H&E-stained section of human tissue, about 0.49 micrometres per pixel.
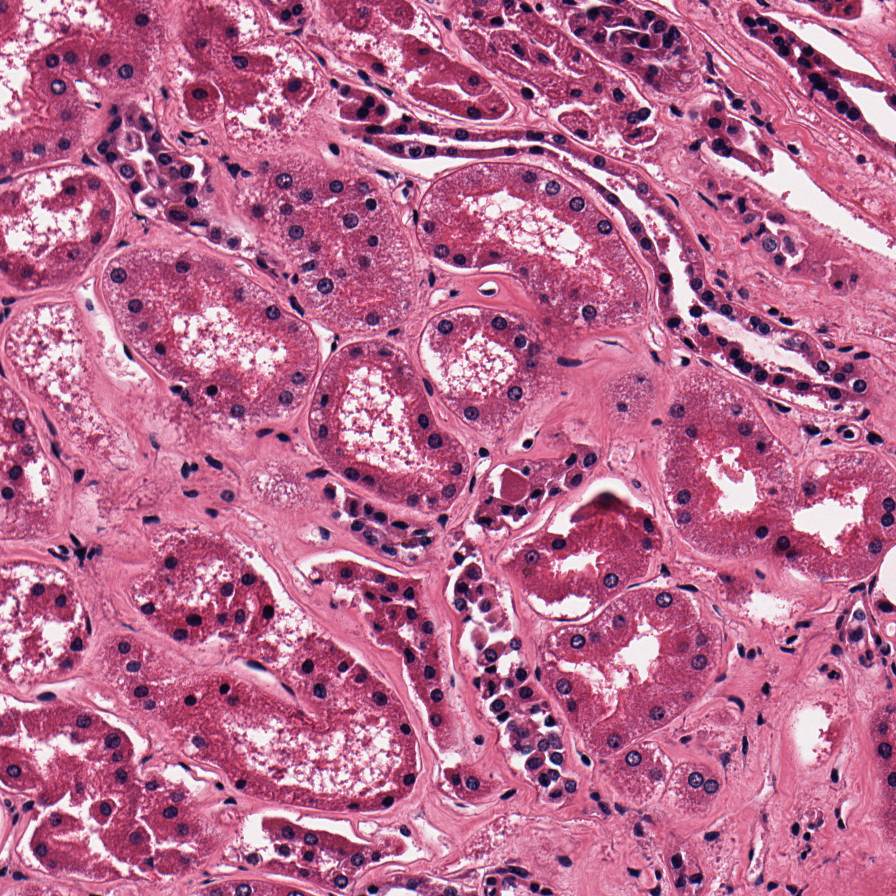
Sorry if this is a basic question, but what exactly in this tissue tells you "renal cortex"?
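This is renal cortex.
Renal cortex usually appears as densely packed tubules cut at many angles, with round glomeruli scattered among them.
Here, most of the larger tubules are lined by a single layer of cuboidal cells with abundant granular eosinophilic cytoplasm and small, round, dark nuclei near the cell base. Many of these larger tubules are not empty: their lumens hold pale, frothy, vacuolated pink material.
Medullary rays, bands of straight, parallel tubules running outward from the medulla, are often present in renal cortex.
Across the upper right, narrower tubules lined by low cells with crowded dark nuclei and little cytoplasm run obliquely.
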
